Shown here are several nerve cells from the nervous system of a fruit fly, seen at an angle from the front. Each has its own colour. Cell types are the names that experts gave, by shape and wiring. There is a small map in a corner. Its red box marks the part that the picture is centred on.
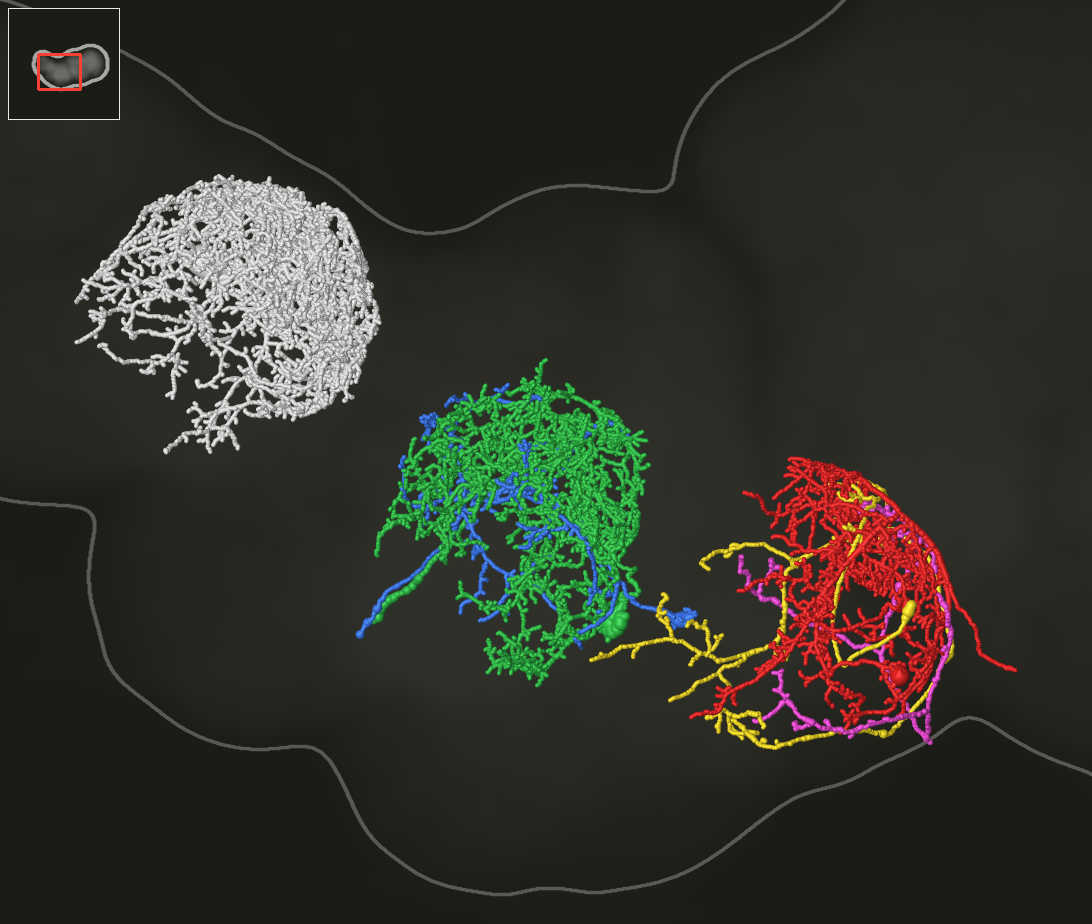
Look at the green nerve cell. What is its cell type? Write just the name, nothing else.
Pleural remotor/abductor MN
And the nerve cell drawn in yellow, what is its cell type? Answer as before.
IN08A036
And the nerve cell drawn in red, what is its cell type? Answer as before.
Tergopleural/Pleural promotor MN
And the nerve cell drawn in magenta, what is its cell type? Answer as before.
SNpp45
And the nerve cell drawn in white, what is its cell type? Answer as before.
Fe reductor MN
